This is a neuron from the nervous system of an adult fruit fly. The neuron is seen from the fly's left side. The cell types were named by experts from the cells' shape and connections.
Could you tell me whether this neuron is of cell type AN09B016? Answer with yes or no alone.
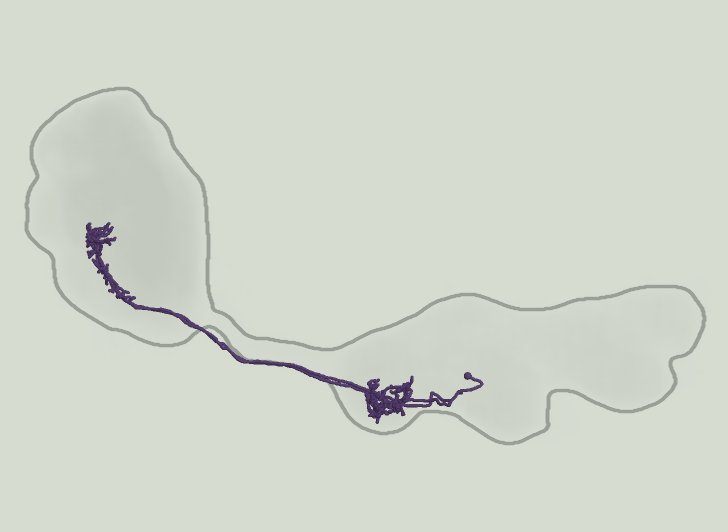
no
